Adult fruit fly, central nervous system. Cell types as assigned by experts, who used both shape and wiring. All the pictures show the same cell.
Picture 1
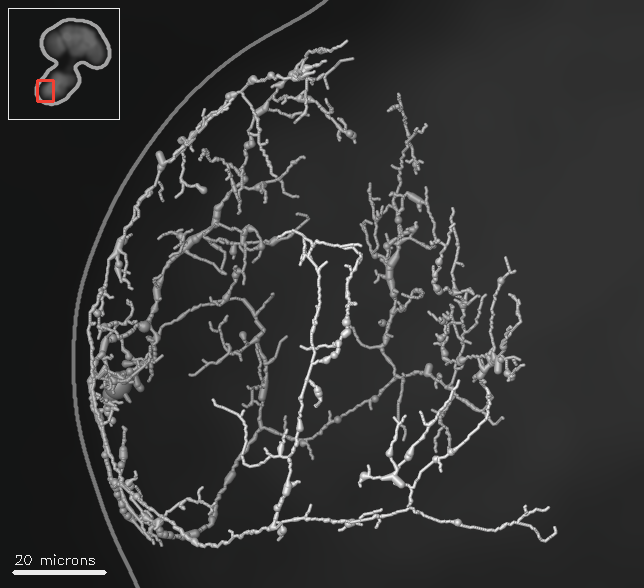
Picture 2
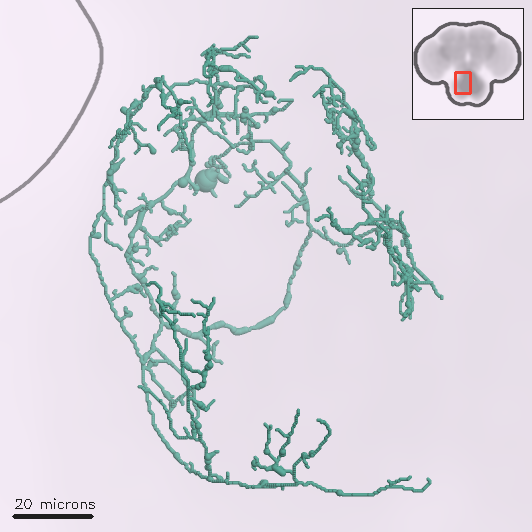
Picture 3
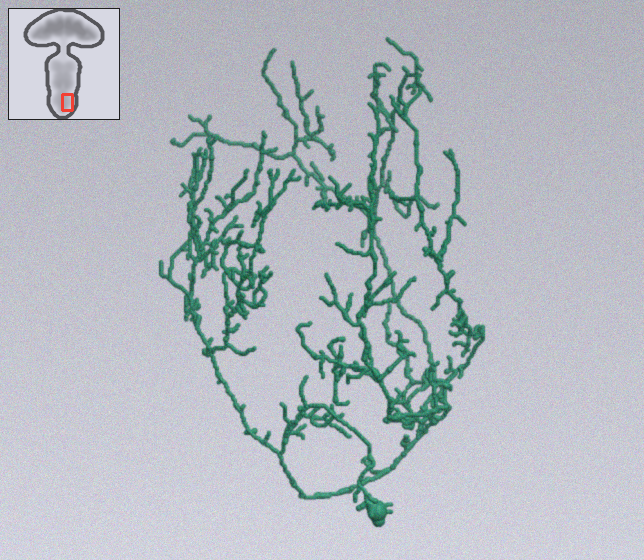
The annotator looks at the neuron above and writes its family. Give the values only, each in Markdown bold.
**hemilineage 19A**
